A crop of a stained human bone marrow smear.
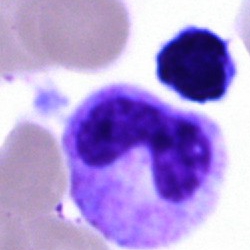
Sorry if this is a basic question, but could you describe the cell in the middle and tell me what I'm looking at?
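What you've got here is a nucleus bent into a horseshoe, its open side facing downward. There's plenty of pale lilac-pink cytoplasm, with fine purplish granules scattered through it. The outline is roundish and smooth, with no surface projections. It's a band neutrophil.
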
